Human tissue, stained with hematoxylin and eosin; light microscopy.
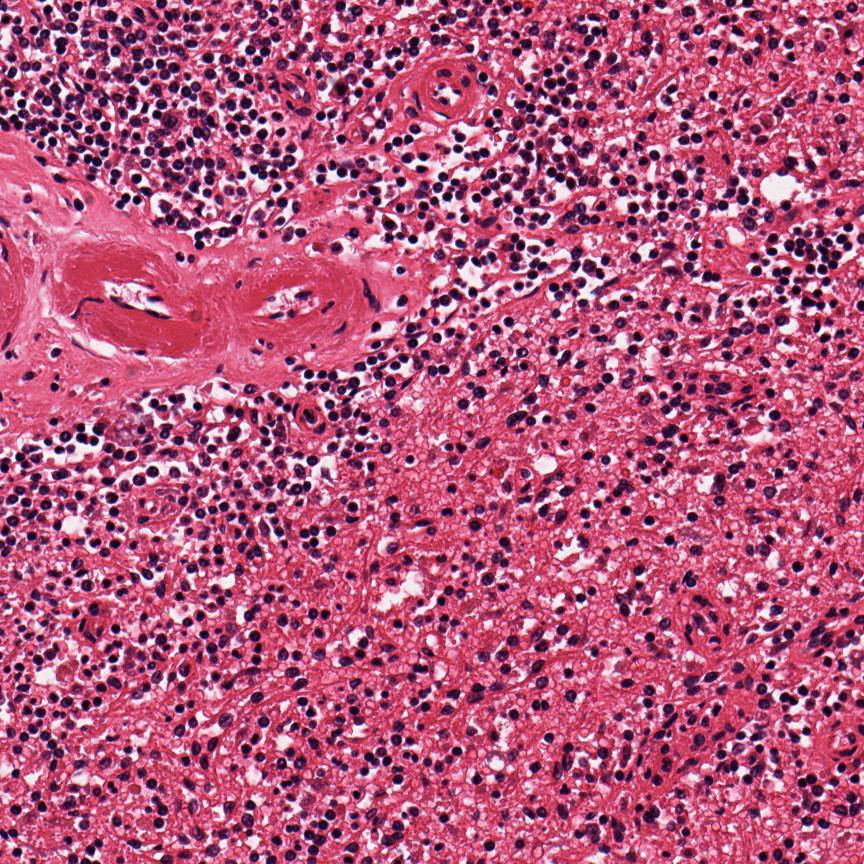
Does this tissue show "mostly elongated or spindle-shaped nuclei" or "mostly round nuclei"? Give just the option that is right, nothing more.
Mostly round nuclei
